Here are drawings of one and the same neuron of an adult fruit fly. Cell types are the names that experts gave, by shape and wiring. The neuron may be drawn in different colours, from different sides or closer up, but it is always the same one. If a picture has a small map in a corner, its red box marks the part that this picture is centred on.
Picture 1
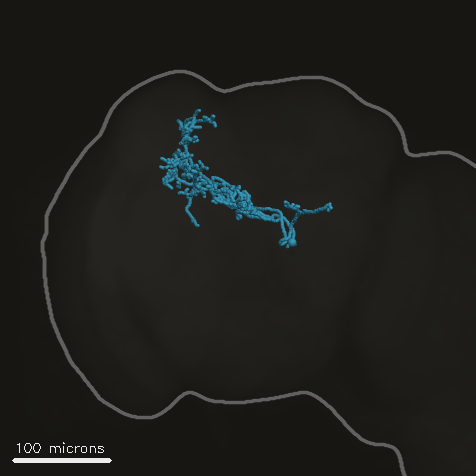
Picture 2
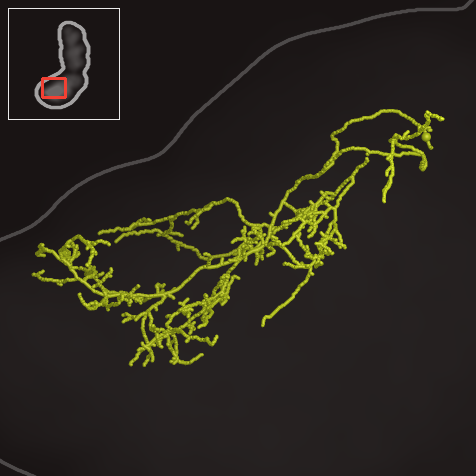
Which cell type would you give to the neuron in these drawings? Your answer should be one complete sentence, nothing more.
By type, the neuron is CL356.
